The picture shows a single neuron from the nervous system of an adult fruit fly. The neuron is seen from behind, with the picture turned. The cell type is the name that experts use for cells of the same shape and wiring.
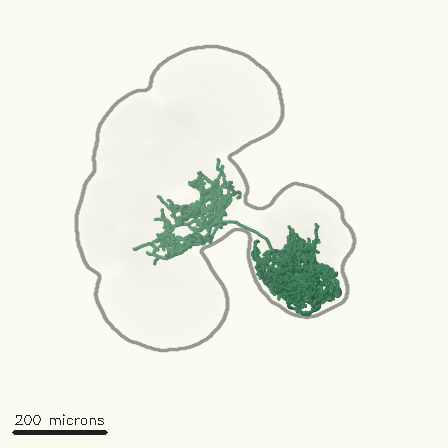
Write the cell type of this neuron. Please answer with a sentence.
The cell type is DNd03.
